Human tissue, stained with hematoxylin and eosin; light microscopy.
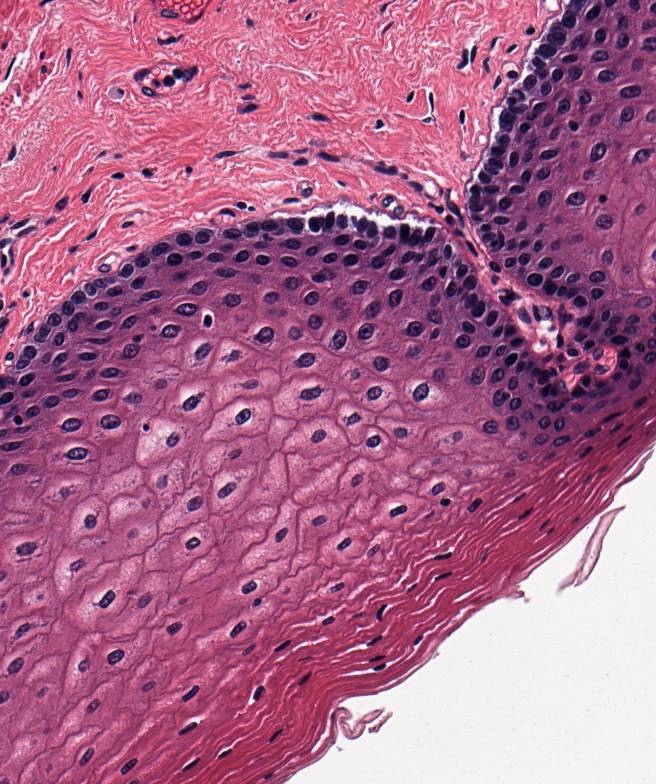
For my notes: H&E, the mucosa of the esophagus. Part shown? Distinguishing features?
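Stratified squamous nonkeratinized epithelium, lower and right of field; connective tissue upper left. Crowded, darkly stained basal cells line the border with the connective tissue. Middle layers: large polygonal cells, pale pink cytoplasm, one round central nucleus. Toward the lower right surface, cells flatten into wavy pink layers that still hold elongated dark nuclei.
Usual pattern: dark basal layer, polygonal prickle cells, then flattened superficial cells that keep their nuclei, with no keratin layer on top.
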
